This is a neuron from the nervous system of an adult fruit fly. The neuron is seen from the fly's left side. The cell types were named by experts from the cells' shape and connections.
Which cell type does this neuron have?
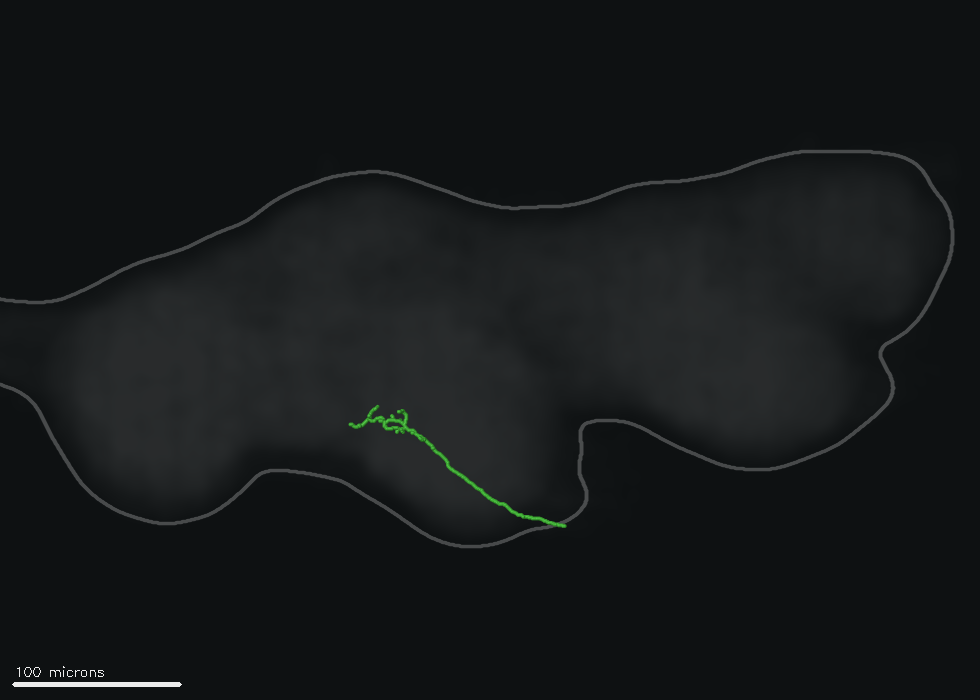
SNpp58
